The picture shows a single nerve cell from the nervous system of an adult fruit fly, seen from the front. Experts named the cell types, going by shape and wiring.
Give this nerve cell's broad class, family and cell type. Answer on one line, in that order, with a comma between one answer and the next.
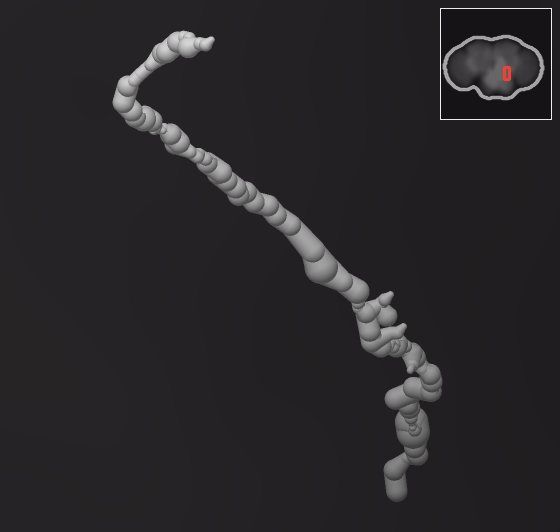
sensory neuron entering the brain, class mechanosensory, JO-A1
